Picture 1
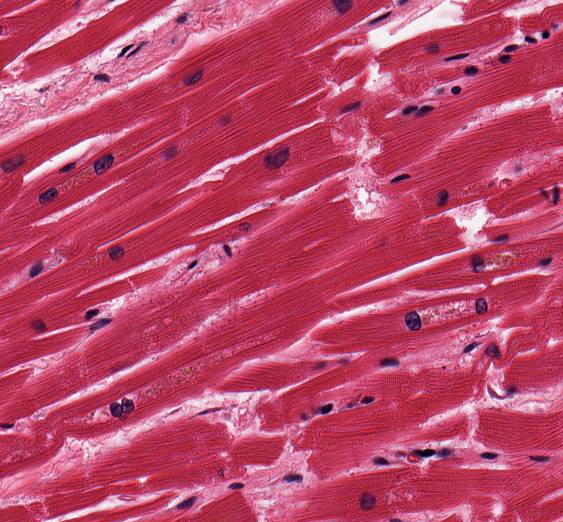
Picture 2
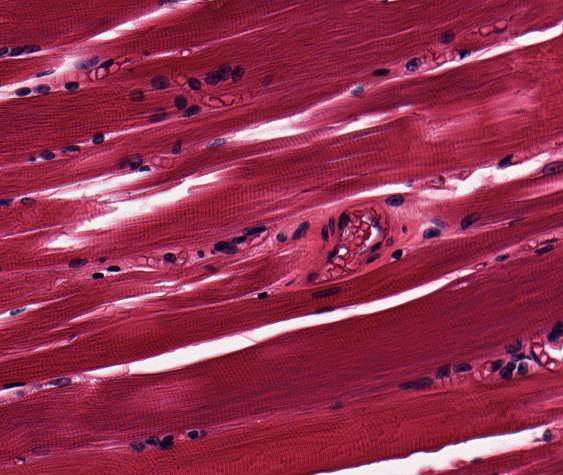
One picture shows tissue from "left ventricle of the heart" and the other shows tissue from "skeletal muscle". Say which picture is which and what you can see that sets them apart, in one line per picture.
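Picture 1 is from the left ventricle of the heart. The muscle nuclei are oval and sit centrally within the fibres.
Picture 2 is from the skeletal muscle. The muscle fibre nuclei are flattened and lie at the edges of the fibres rather than in their centres.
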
